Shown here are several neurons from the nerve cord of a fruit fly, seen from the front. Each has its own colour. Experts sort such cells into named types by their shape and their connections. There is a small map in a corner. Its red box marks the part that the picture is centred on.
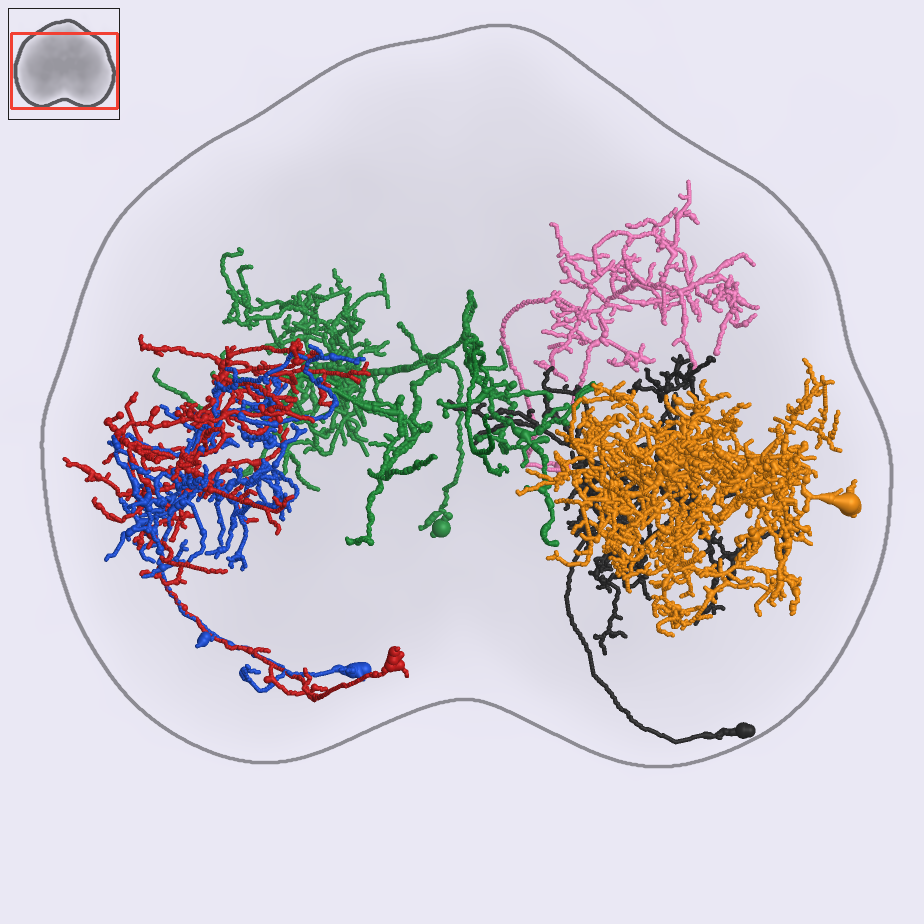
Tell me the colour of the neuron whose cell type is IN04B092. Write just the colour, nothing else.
pink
